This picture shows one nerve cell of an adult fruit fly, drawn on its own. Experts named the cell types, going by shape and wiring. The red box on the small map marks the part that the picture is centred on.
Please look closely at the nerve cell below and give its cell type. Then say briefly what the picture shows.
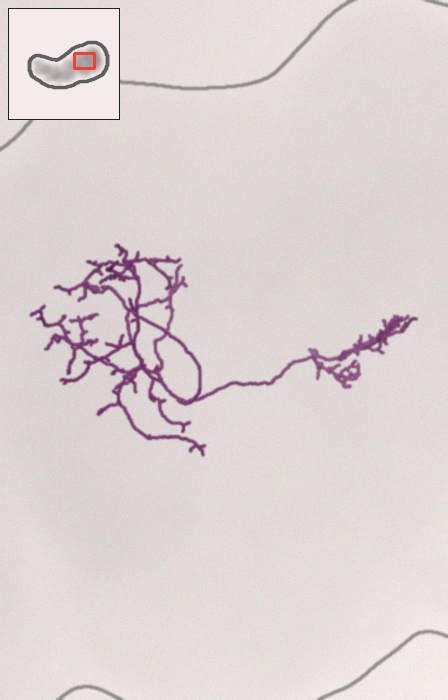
It is of cell type PS206. It is a central-brain intrinsic neuron. The cell body is on the left of the picture. Dozens of branch ends can be seen.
